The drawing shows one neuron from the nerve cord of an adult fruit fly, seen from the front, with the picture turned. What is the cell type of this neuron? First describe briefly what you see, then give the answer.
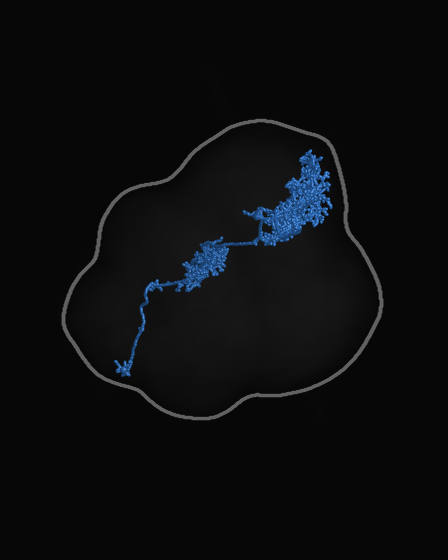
As drawn here it is about as wide as it is tall. It is an ascending neuron. The cell type is ANXXX027.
